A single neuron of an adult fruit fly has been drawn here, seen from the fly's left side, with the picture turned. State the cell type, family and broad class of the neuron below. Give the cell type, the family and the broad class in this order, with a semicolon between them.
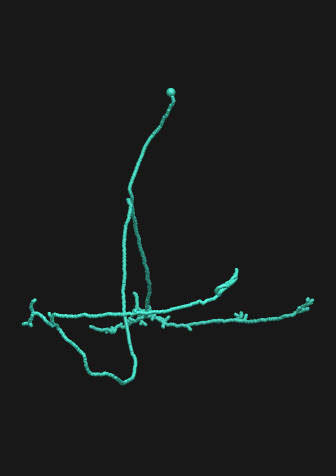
CB1055; hemilineage WEDd2; central-brain intrinsic neuron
